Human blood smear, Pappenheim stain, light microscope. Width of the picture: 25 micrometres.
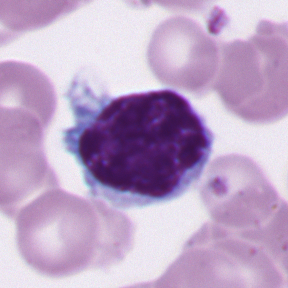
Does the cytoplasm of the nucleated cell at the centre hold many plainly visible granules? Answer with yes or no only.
No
